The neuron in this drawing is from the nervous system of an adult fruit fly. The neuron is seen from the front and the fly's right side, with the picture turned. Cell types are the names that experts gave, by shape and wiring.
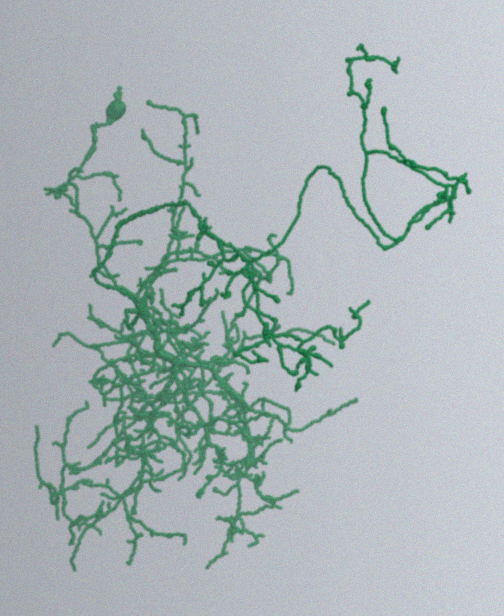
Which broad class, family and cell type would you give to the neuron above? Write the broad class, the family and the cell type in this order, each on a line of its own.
central-brain intrinsic neuron
hemilineage DL1_ventral
LHPV8a1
